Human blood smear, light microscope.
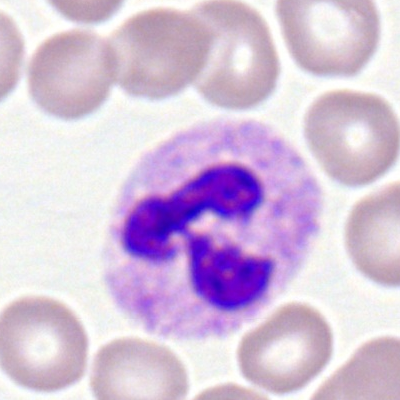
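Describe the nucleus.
Separate lobes joined by narrow strands, with dark purple, densely clumped chromatin.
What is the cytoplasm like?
Abundant and pale pinkish-lilac.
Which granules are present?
Fine, small lilac granules, spread evenly throughout.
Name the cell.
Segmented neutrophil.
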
